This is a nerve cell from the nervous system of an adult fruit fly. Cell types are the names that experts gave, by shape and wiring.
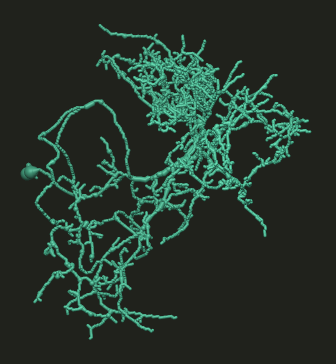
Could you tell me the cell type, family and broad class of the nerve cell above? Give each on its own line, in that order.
PVLP100
hemilineage VLPp&l1_anterior
central-brain intrinsic neuron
